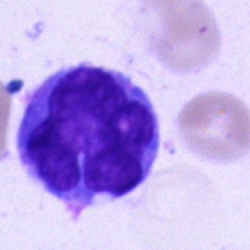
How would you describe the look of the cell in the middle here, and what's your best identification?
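Taking the features in turn, the outline is round. The cytoplasm makes only a thin rim around the nucleus, and it is blue. At the bottom edge, a small pale pink tag projects from the cell. All told, it is a monocyte.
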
